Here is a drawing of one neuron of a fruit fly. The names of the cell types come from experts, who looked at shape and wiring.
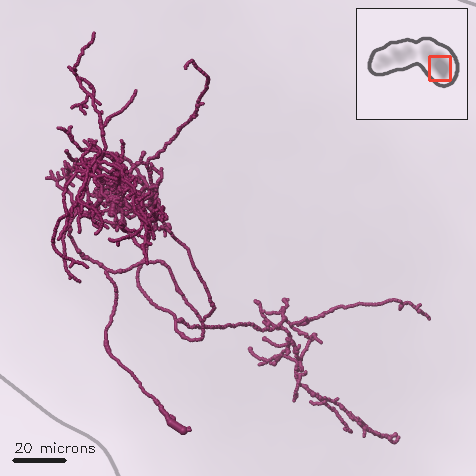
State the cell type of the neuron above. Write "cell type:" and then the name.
cell type: CL201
